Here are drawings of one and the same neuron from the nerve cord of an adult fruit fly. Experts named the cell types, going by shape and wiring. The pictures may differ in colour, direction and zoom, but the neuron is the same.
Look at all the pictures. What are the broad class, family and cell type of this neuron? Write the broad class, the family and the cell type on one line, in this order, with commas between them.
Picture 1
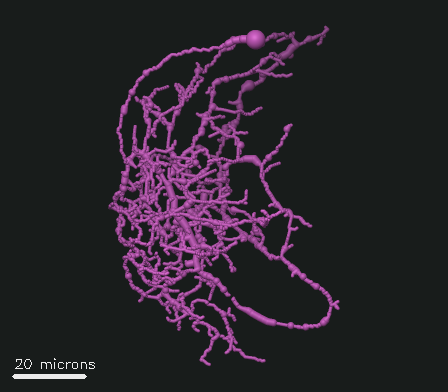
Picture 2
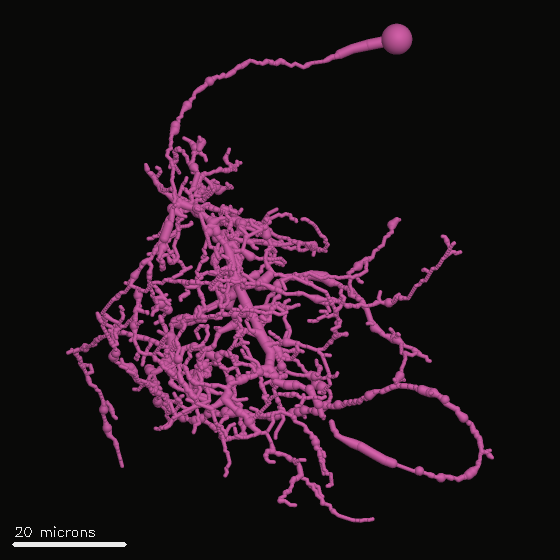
nerve-cord intrinsic neuron, hemilineage 17A, IN17A055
